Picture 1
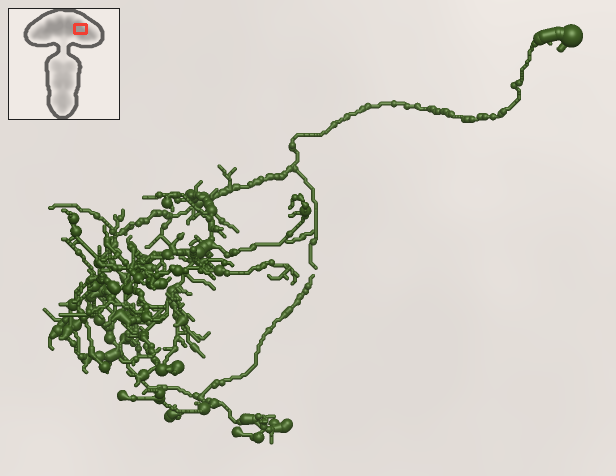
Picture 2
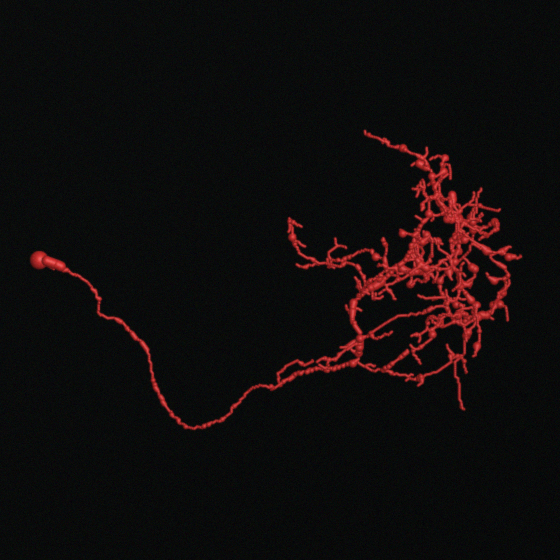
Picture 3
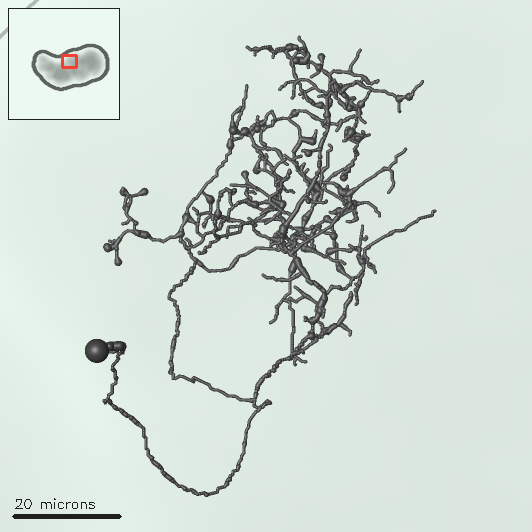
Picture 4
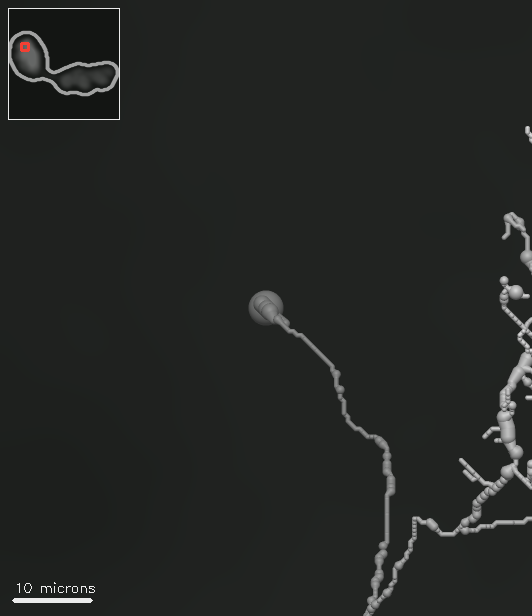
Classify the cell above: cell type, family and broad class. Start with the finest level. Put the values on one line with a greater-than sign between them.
LHAV4i1 > hemilineage VLPl4_dorsal > central-brain intrinsic neuron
